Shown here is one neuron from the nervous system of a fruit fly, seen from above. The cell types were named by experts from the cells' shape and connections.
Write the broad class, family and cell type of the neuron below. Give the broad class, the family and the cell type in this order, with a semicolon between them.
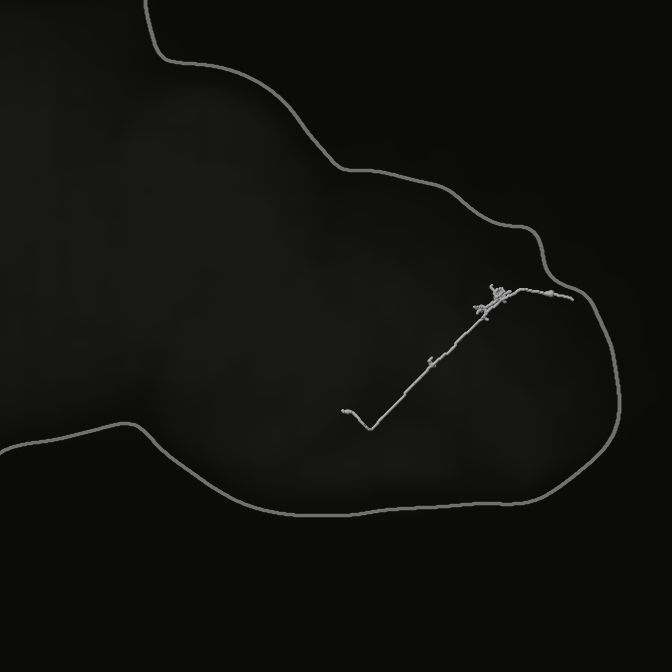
optic-lobe intrinsic neuron; Tm; Tm2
